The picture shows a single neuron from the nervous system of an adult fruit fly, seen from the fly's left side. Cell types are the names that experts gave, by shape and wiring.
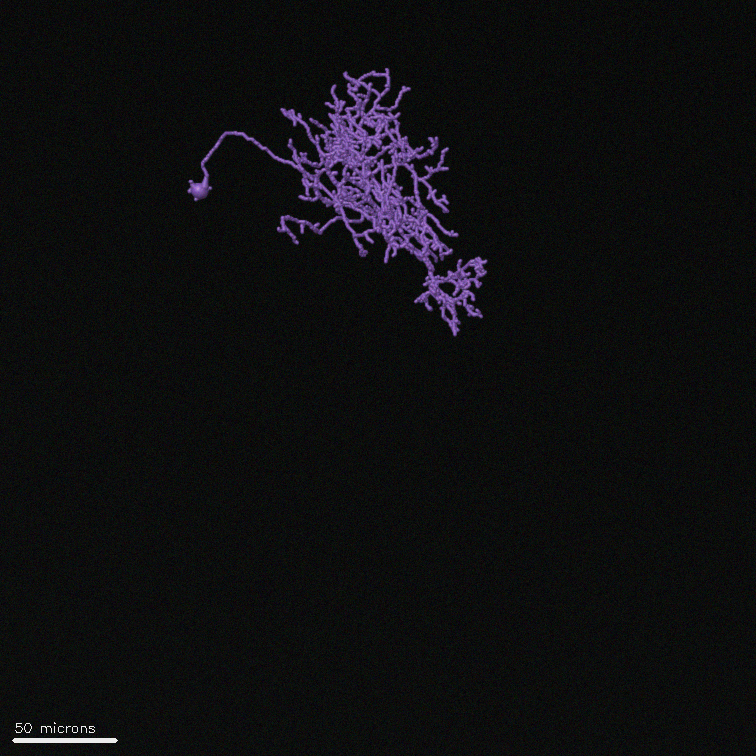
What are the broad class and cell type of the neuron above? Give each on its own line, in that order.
central-brain intrinsic neuron
SLP216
